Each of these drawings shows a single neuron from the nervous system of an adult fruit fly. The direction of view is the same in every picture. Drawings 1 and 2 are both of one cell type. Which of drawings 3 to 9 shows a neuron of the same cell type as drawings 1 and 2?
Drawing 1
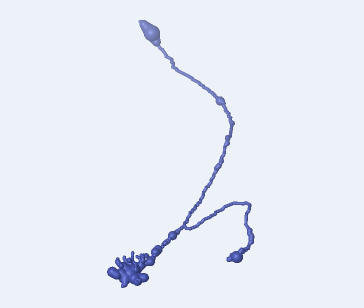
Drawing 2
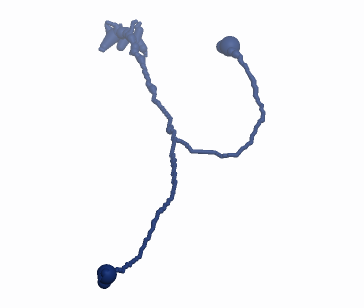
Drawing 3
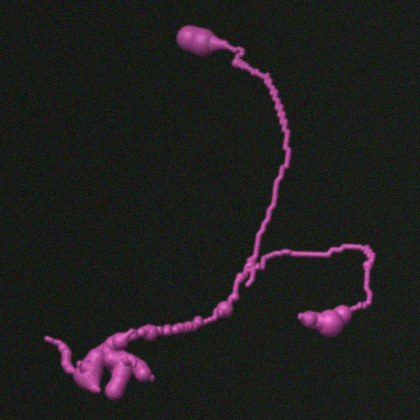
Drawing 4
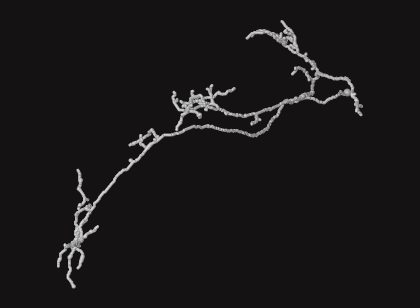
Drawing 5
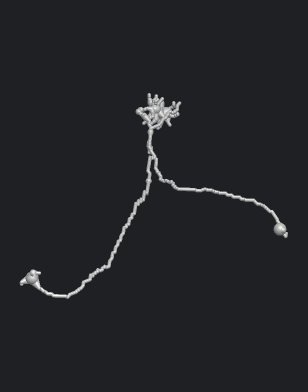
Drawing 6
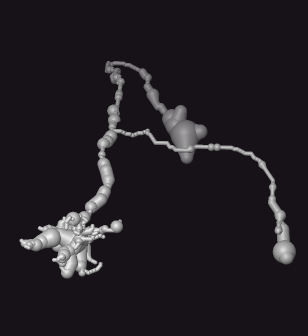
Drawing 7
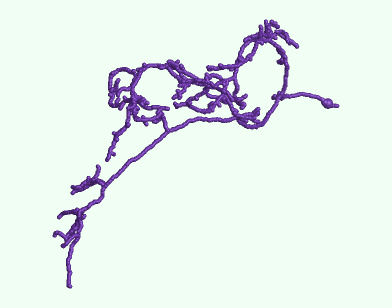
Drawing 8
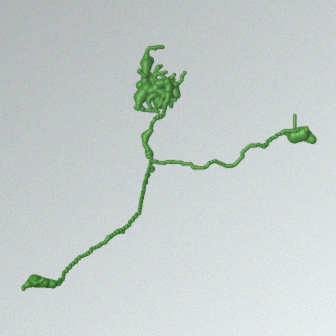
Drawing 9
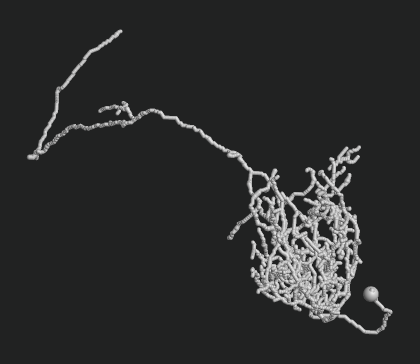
Drawing 3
